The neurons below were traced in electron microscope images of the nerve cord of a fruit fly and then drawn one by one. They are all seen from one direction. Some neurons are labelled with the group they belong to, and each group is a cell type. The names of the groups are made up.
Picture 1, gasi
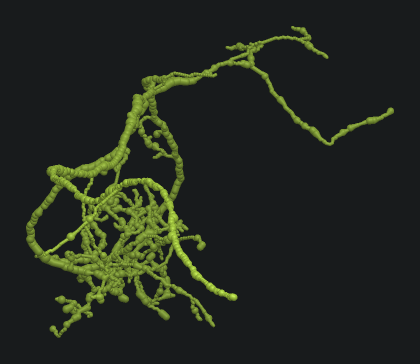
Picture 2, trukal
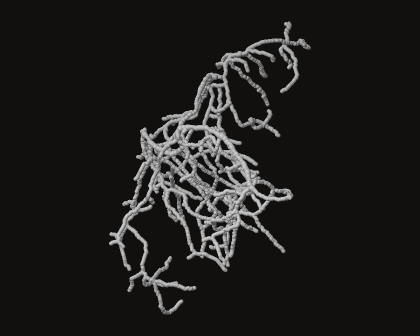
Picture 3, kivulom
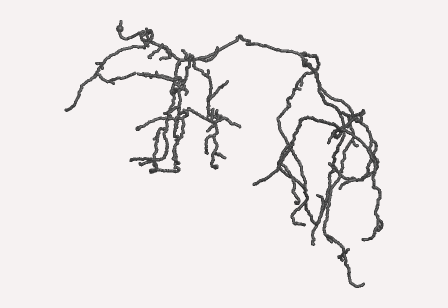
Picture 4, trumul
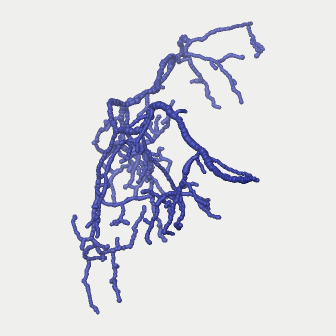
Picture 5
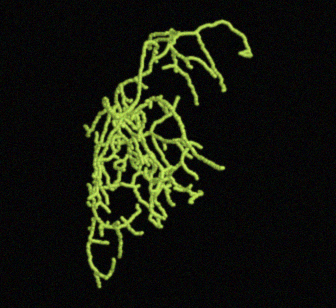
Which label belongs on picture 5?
trumul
